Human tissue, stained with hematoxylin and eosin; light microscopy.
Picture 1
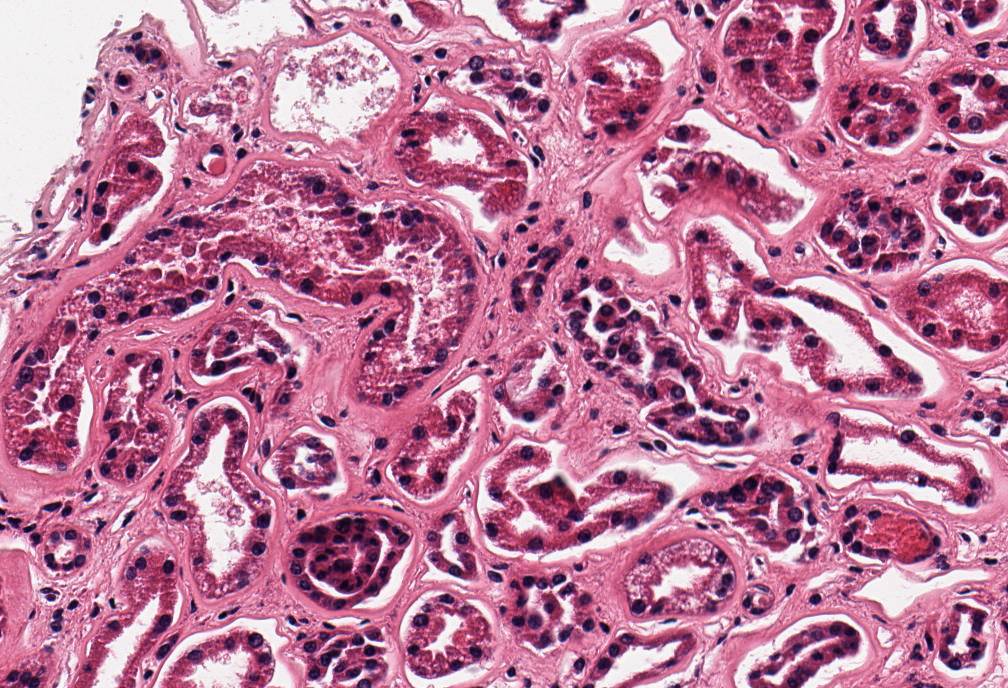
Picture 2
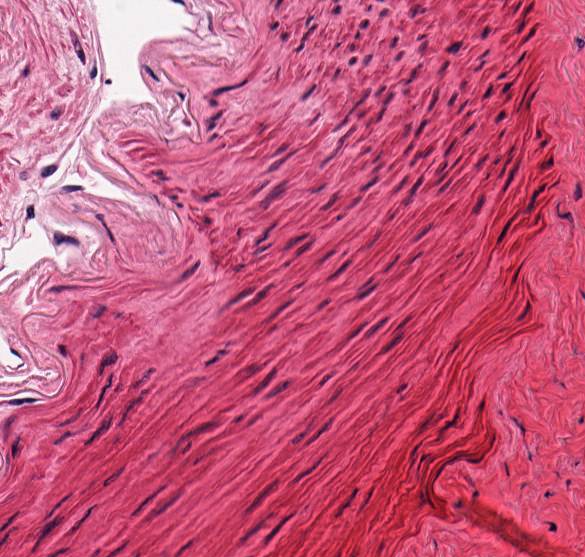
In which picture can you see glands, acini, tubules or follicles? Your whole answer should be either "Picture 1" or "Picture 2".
Picture 1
